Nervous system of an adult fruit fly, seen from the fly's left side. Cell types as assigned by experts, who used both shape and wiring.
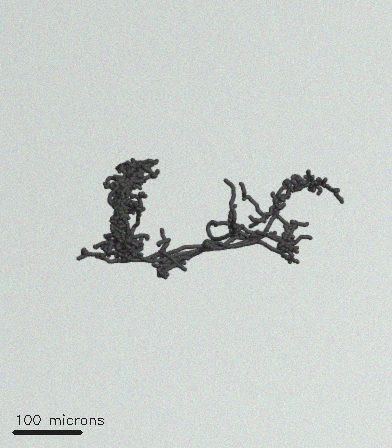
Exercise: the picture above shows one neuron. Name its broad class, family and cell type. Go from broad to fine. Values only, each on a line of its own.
nerve-cord intrinsic neuron
hemilineage 05B
IN05B001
